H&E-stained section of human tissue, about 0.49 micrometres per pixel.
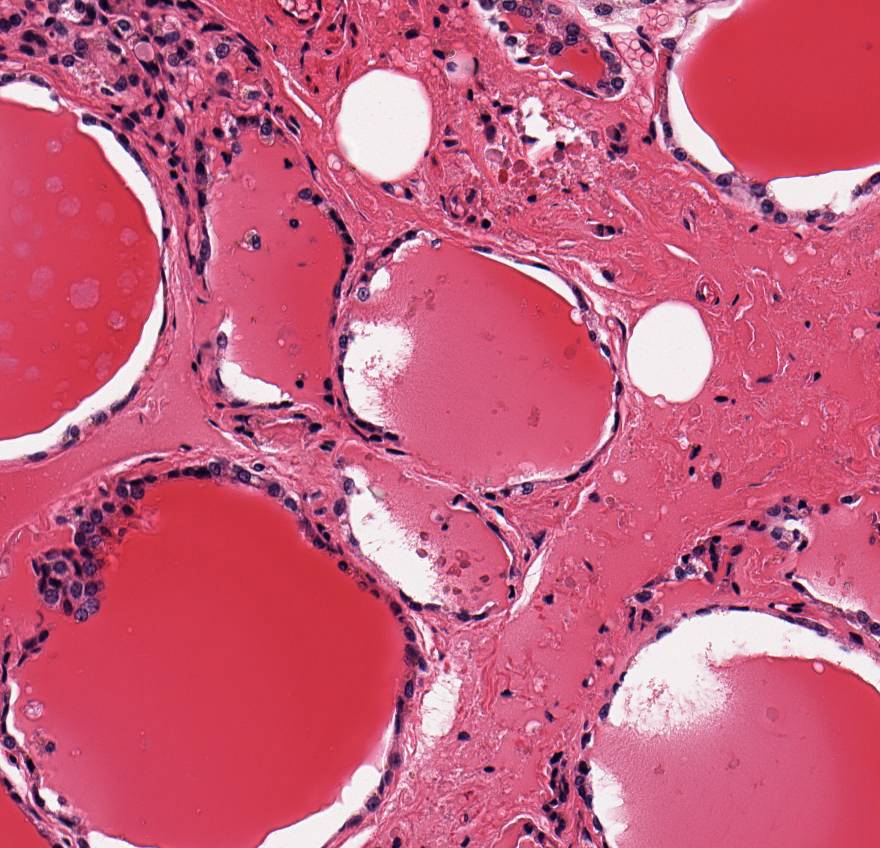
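Thyroid, haematoxylin and eosin stained section. First, large rounded follicles fill the field, separated by bands of pink fibrous stroma. Second, each follicle is lined by a single layer of flattened cells with dark elongated nuclei. Third, a small tight cluster of cells with rounded dark nuclei sits at the upper left edge of the large lower-left follicle. Finally, the upper-left follicle's contents show faint paler round spots.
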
